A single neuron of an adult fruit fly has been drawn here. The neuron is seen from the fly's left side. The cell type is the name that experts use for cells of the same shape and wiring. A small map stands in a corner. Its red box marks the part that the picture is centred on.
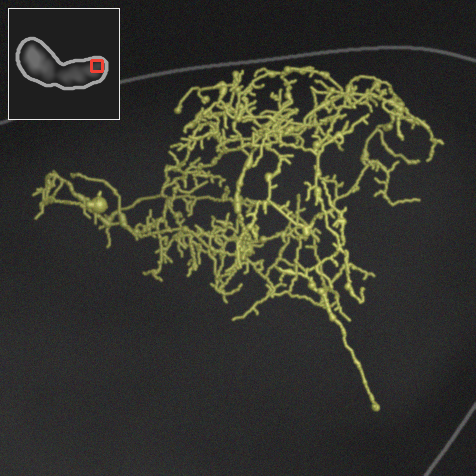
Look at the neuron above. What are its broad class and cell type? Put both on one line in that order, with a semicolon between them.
nerve-cord intrinsic neuron; INXXX474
